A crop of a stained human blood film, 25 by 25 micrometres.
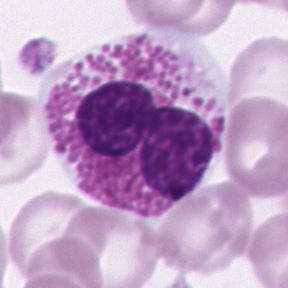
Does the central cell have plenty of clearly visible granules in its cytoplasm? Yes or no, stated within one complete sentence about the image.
Yes, the cytoplasm of this cell holds many visible granules.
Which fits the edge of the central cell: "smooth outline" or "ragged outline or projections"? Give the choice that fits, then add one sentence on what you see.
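Smooth outline. The cell outline is roughly round and smooth.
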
